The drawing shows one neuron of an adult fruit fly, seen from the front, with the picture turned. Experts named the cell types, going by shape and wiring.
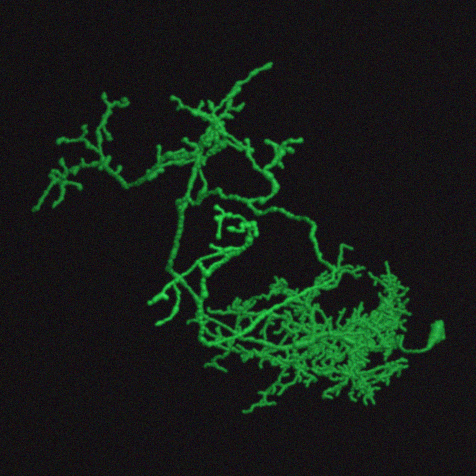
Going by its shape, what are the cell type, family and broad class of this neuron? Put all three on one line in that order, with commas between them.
AN07B013, hemilineage 07B, ascending neuron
